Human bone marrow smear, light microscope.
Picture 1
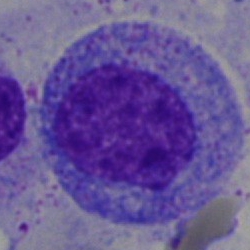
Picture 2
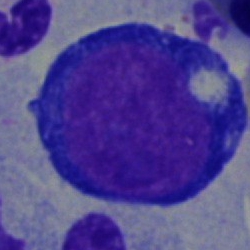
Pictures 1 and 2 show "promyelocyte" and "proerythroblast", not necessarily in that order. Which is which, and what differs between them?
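Picture 1 shows a promyelocyte, and picture 2 shows a proerythroblast. In the promyelocyte the chromatin is finely stippled with a few darker patches, whereas in the proerythroblast it is fine, evenly spread and stained purple. The promyelocyte has a broad band of blue cytoplasm all around a nucleus that sits near the centre, while the proerythroblast has only a narrow rim of deep blue cytoplasm. Fine purplish granules are scattered through the cytoplasm of the promyelocyte. The proerythroblast has a small pointed projection on its left edge and a pale, round clear area at the upper right beside the nucleus.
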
